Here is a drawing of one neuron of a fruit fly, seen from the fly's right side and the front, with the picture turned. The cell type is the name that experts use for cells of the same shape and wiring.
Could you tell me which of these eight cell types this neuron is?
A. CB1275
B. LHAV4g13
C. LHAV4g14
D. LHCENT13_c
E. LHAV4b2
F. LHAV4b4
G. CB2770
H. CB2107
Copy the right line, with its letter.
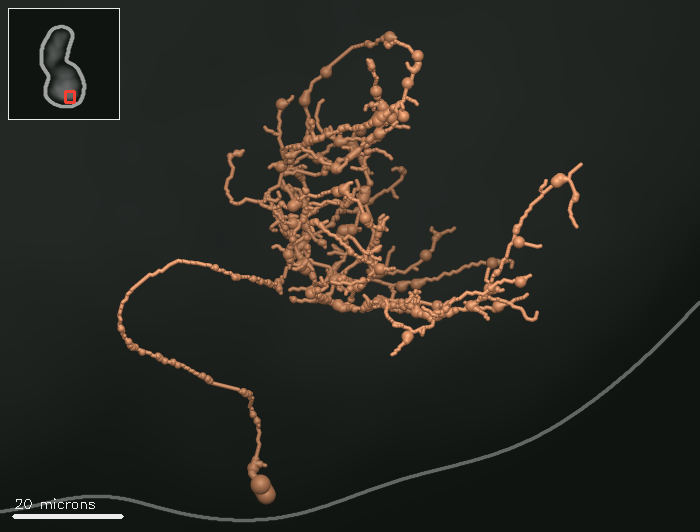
F. LHAV4b4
